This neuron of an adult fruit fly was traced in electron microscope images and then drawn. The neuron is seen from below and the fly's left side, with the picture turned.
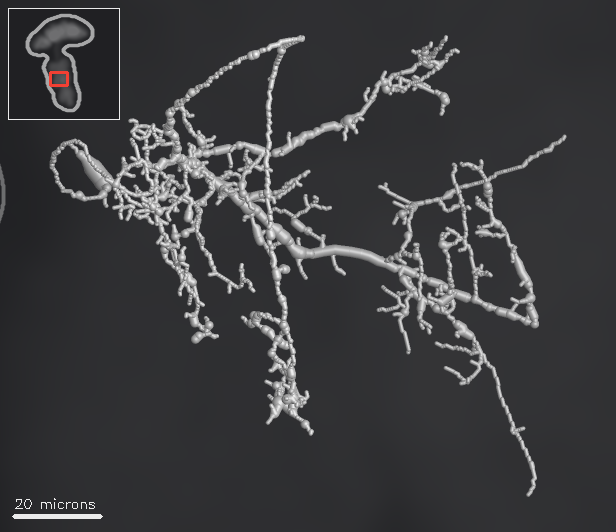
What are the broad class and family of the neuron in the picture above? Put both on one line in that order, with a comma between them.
nerve-cord intrinsic neuron, hemilineage 17A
